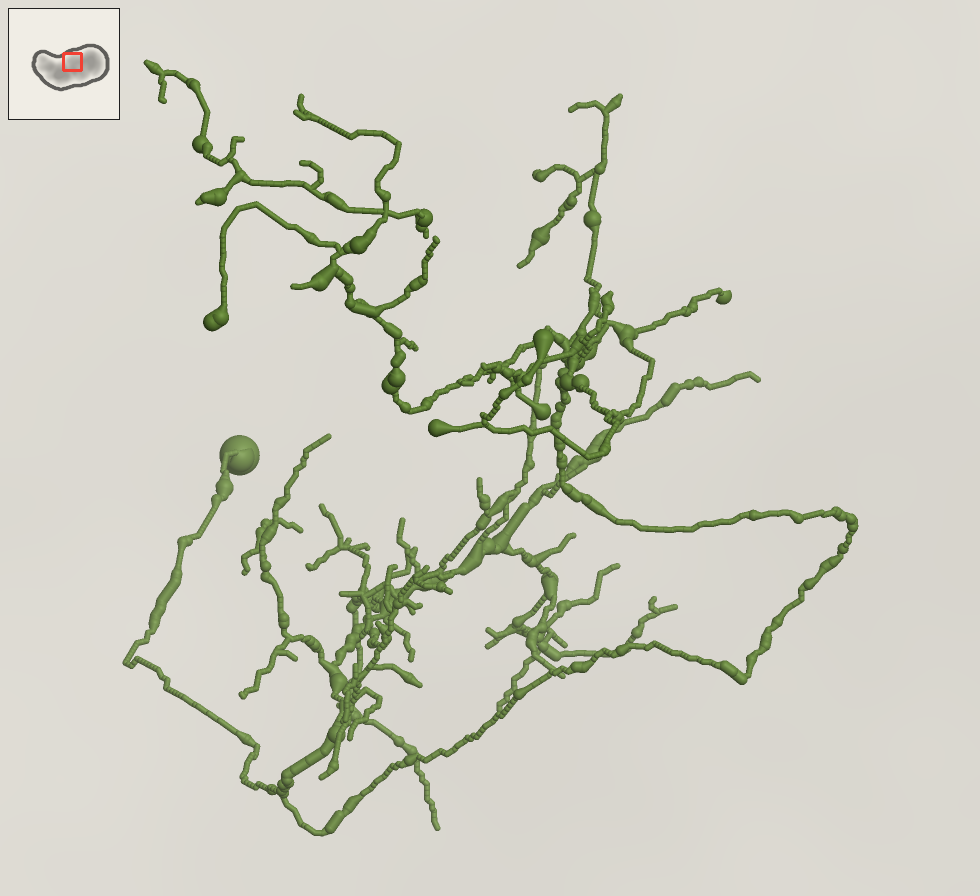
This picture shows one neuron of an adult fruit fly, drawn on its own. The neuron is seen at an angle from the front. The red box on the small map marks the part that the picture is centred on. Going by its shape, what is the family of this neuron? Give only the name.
hemilineage DL1_ventral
